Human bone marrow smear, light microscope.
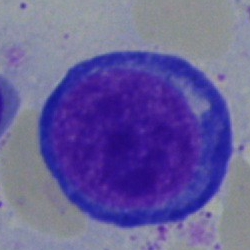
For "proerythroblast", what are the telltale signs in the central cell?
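Observed in this proerythroblast: nucleus fills most of cell, leaving a narrow cytoplasmic rim. Chromatin finely stippled, evenly spread. Cytoplasm deep blue. Pale zone in cytoplasm beside nucleus, upper right side.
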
